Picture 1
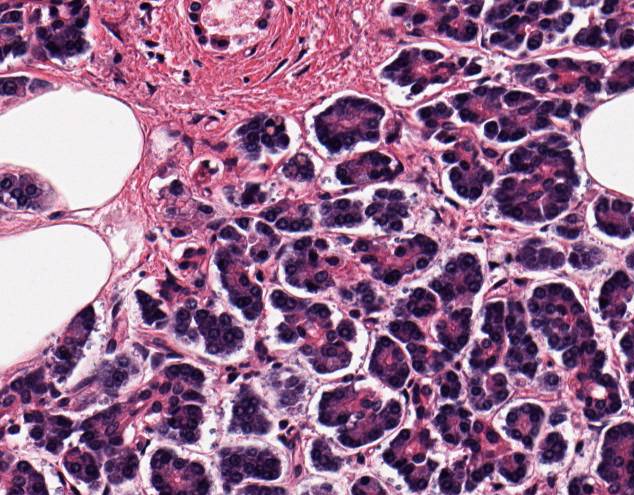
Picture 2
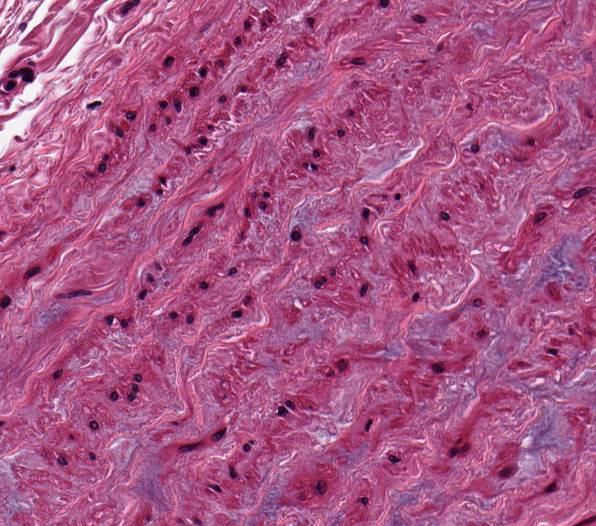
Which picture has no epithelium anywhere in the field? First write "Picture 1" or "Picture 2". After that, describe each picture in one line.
Picture 2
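Picture 1: Closely packed small rounded acini fill most of the field.
Picture 2: The whole field is fibrous connective tissue with no epithelium anywhere in it.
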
